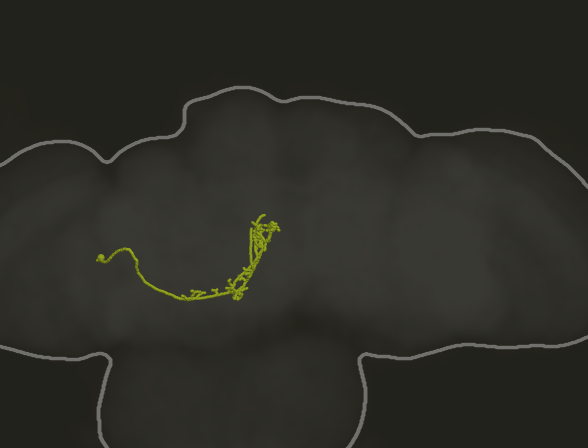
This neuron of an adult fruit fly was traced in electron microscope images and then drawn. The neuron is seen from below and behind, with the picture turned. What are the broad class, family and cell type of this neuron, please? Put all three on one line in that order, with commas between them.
central-brain intrinsic neuron, hemilineage SIPa1_ventral, SIP011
